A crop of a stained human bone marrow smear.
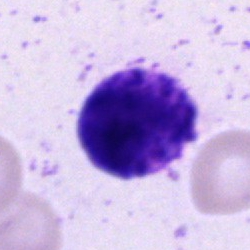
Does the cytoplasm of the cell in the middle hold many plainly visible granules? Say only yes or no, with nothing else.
Yes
